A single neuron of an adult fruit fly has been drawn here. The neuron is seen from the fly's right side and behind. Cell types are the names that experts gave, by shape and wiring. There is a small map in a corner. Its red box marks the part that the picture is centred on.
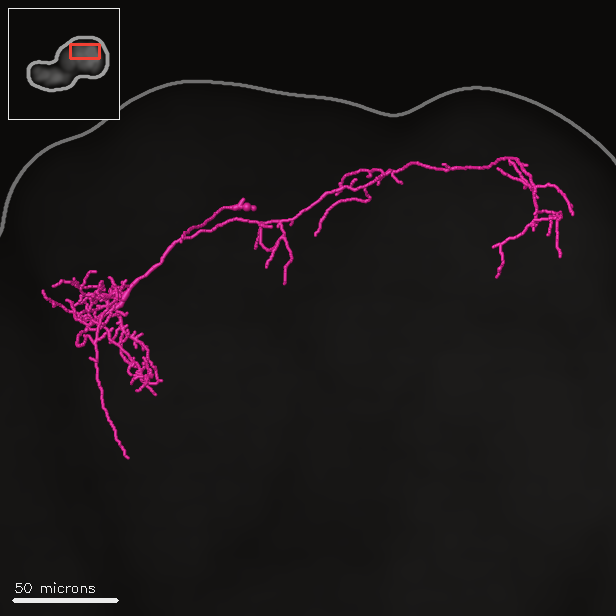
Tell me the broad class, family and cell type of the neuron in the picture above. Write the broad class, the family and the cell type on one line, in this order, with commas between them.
central-brain intrinsic neuron, hemilineage SLPad1_anterior, LH003m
